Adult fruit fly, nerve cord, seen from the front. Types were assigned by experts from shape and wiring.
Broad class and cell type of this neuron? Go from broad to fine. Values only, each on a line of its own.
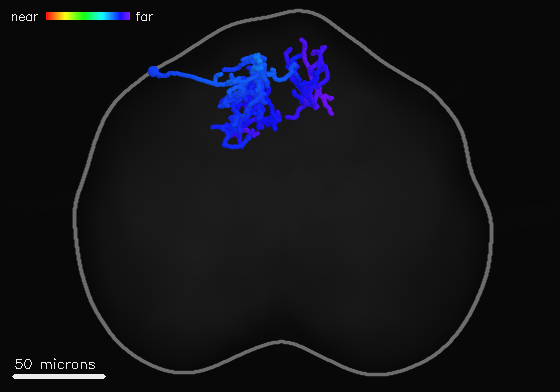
nerve-cord intrinsic neuron
INXXX407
